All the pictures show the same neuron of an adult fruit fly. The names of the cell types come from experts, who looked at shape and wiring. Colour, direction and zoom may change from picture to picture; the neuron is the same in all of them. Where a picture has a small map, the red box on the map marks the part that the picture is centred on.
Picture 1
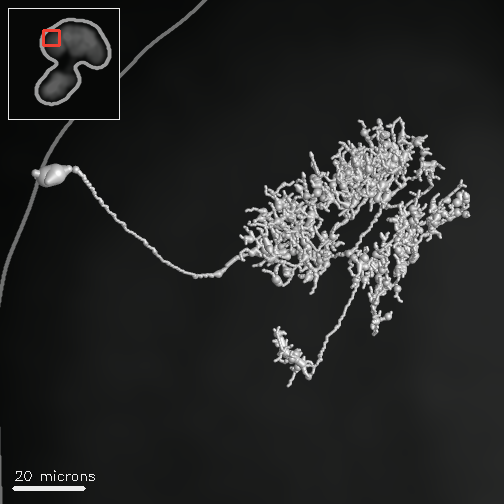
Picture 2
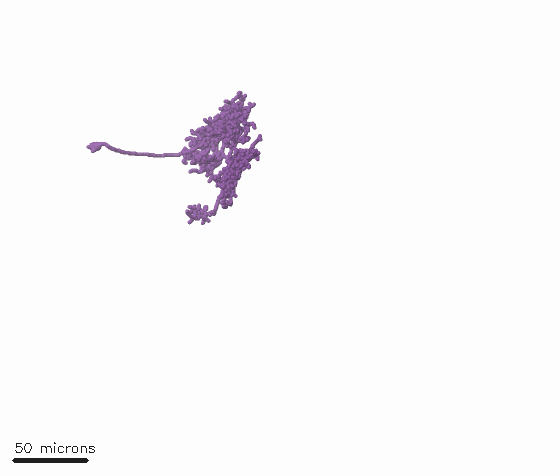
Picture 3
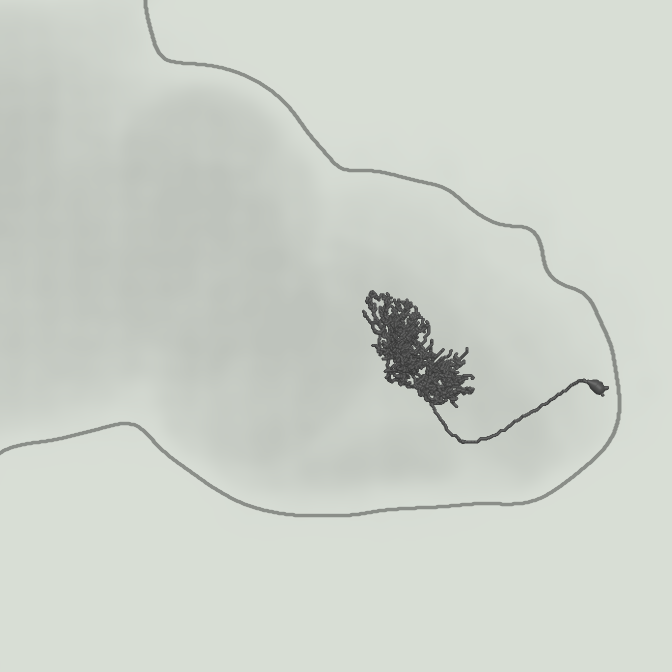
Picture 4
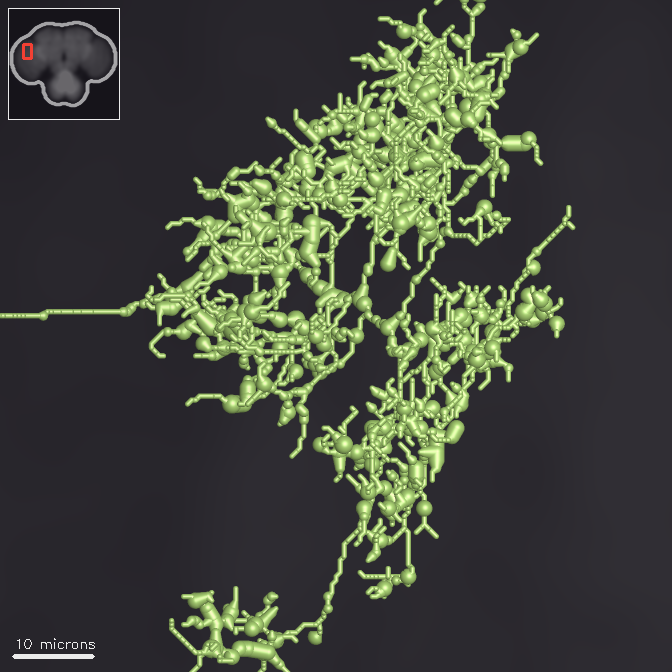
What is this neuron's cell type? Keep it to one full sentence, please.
On the level of cell type, this neuron is Pm3.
